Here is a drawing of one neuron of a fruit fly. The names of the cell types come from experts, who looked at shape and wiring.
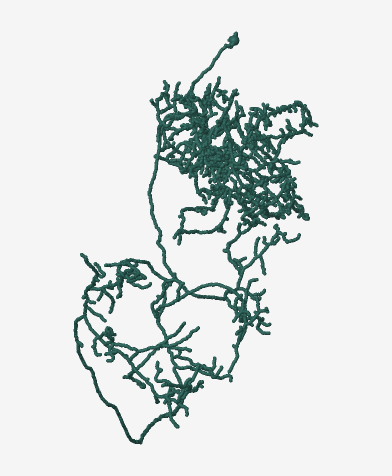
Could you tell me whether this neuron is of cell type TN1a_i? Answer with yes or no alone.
no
